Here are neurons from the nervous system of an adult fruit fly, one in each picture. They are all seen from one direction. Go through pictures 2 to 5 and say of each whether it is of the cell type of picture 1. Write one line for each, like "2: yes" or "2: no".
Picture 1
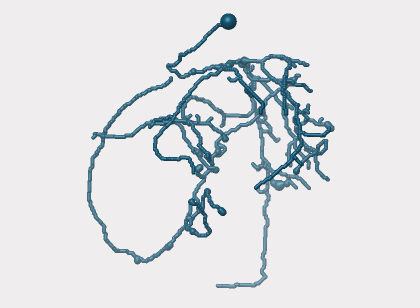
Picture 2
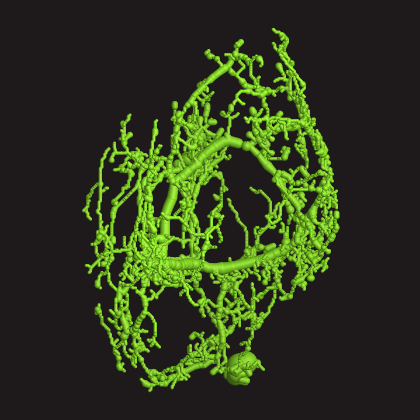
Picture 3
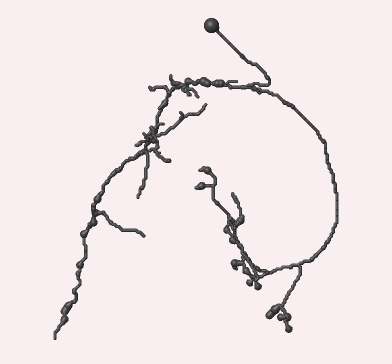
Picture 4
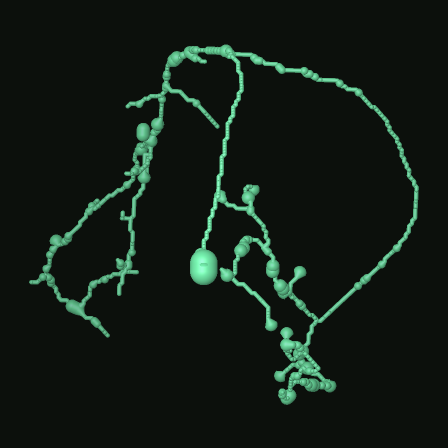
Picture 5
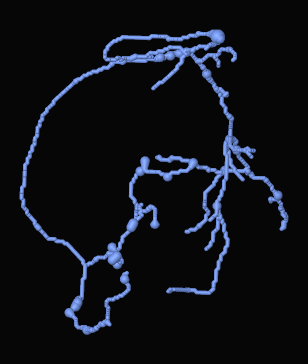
2: no
3: no
4: no
5: no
